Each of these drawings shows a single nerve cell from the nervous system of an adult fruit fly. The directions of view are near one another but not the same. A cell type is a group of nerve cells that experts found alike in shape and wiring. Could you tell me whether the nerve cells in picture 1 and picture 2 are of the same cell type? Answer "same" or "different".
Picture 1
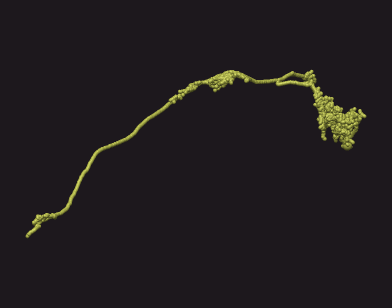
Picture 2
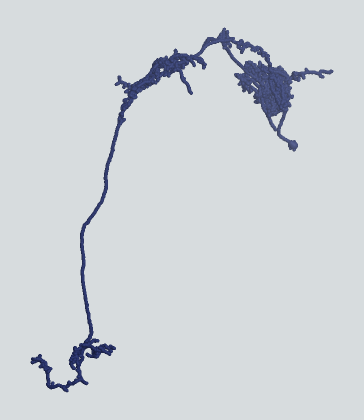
same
